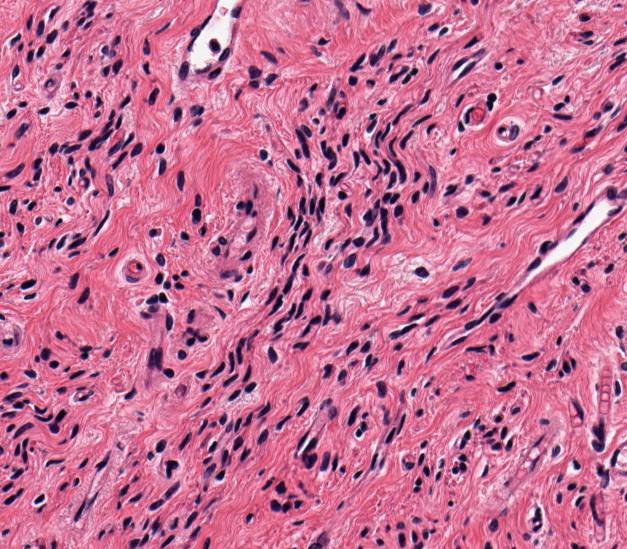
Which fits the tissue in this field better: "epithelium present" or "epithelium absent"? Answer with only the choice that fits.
Epithelium absent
